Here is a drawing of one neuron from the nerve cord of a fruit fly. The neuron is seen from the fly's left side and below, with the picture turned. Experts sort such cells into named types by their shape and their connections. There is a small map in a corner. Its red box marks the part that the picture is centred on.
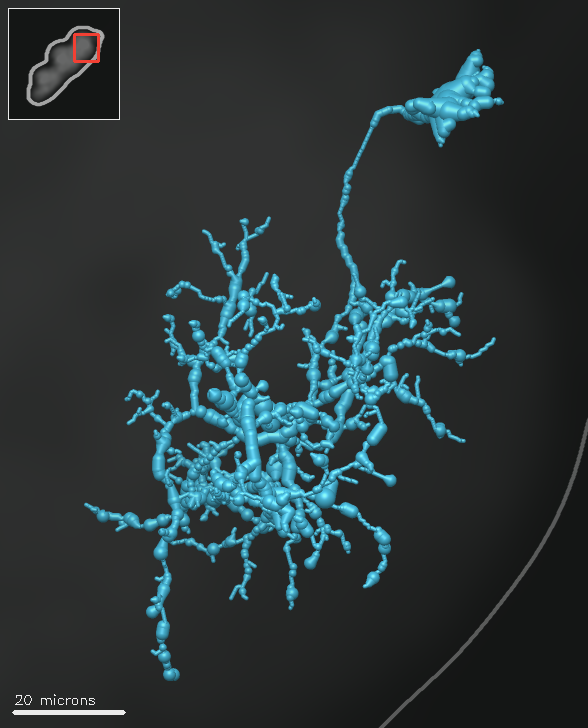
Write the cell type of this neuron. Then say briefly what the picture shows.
Its cell type is INXXX471. It is a nerve-cord intrinsic neuron. From top to bottom in the picture it spans about 120 microns. As drawn here it is taller than it is wide.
